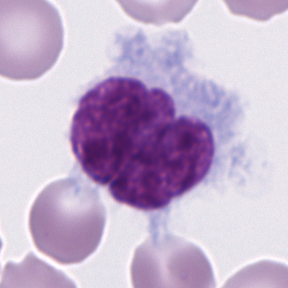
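Hairy cell, shown in the middle of the field of a stained peripheral blood smear. The dark purple chromatin has a coarse, streaky pattern. Most of the pale greyish blue cytoplasm lies above and to the right of the nucleus, and a wispy strand of it extends downward toward the red cell below.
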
